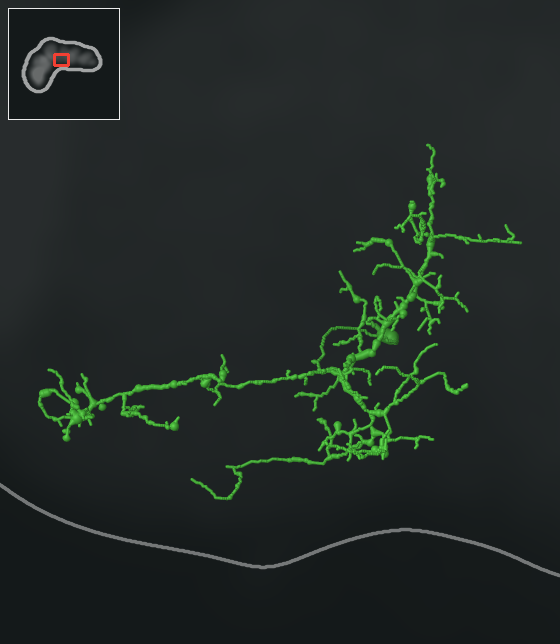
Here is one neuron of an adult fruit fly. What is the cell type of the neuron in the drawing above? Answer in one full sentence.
This neuron carries the cell type designation IN21A094.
